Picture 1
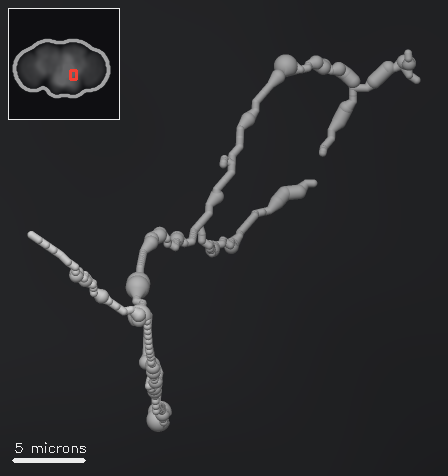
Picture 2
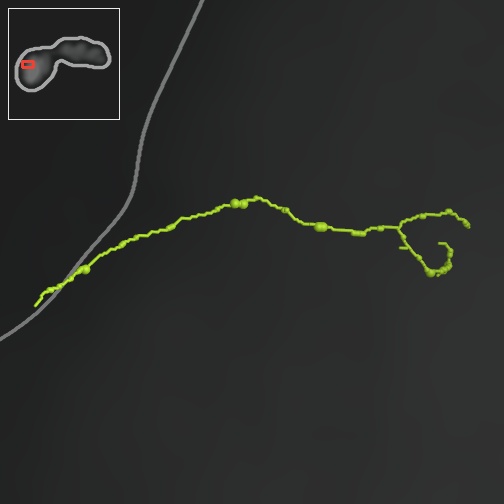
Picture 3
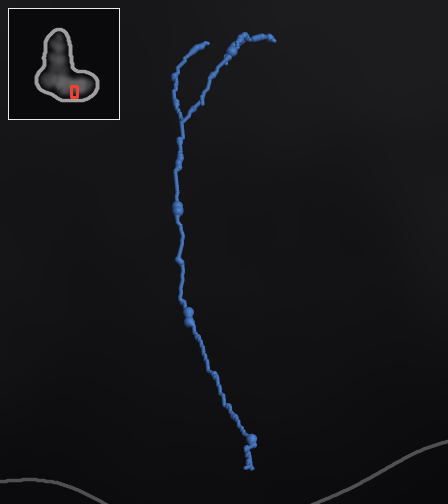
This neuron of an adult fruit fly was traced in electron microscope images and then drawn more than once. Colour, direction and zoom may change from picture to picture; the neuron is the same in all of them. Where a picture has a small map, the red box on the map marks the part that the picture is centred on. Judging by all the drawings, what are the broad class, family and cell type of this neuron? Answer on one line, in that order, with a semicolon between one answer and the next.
sensory neuron entering the brain; class mechanosensory; JO-B4_b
